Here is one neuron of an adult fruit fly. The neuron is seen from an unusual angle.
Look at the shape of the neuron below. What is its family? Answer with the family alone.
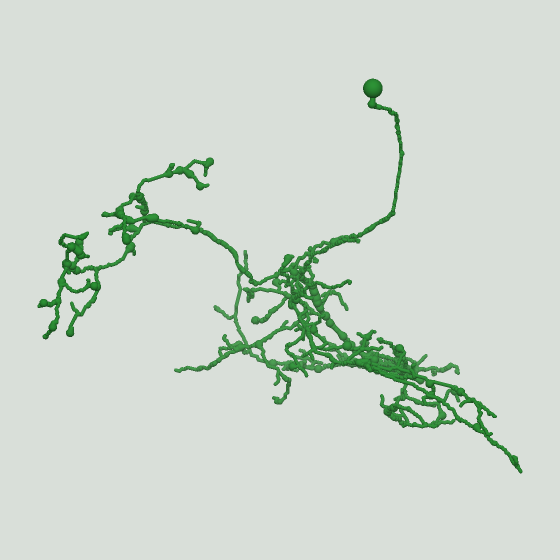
hemilineage CLp1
